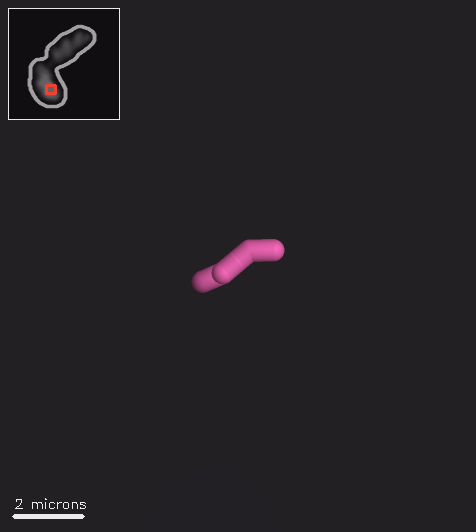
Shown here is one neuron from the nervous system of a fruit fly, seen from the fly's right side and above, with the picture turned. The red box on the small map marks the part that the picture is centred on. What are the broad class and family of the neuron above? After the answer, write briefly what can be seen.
Its broad class is photoreceptor or other optic-lobe sensory neuron. Its family is called class visual. The drawing shows no cell body. From left to right in the picture it spans about 2 microns.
